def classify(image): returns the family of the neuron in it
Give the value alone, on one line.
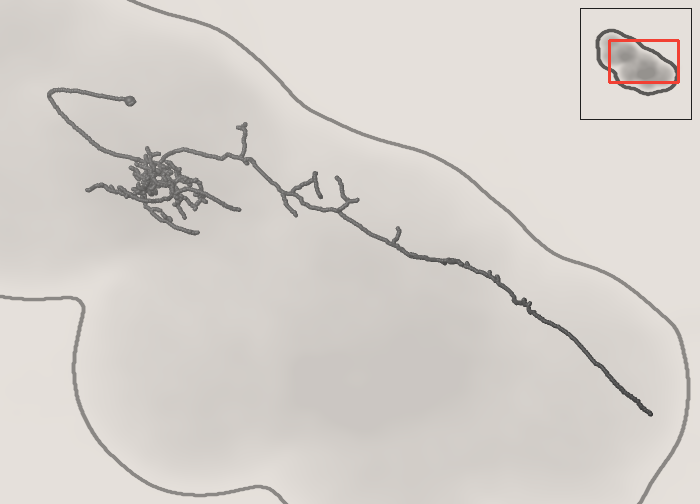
hemilineage 19B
